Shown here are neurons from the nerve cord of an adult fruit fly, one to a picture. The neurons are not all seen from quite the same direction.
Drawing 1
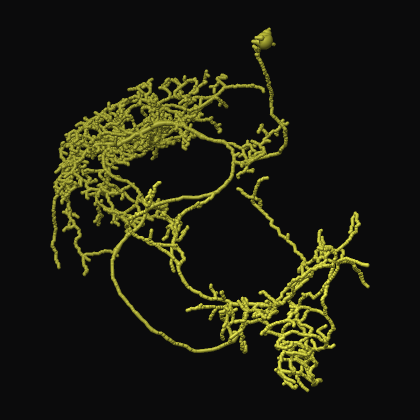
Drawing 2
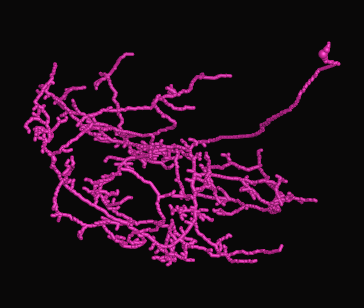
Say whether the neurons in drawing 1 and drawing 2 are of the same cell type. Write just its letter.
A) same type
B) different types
B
